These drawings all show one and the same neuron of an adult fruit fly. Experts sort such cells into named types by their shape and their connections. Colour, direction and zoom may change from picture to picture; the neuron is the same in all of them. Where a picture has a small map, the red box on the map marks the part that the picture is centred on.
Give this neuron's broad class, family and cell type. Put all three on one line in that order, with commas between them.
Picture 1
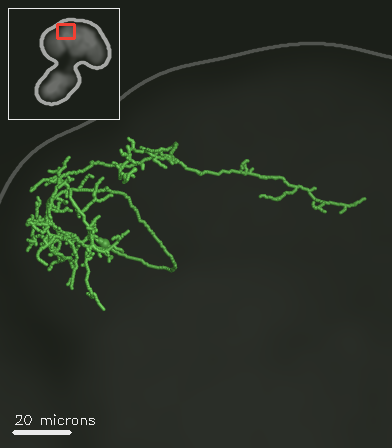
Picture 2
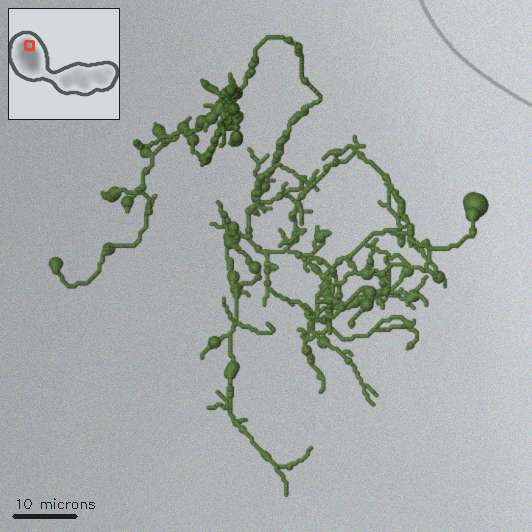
central-brain intrinsic neuron, hemilineage LHp2, LHPV6a1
